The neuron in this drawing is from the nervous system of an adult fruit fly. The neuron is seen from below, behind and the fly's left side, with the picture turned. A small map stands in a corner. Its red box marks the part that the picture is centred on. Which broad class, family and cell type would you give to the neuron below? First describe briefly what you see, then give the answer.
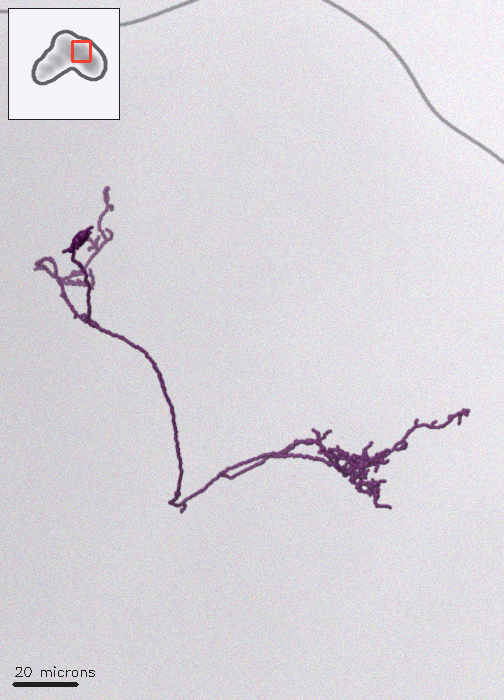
From left to right in the picture it spans about 140 microns. As drawn here it is wider than it is tall. This is a central-brain intrinsic neuron. Its family is hemilineage LB3. Its cell type is AMMC005.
